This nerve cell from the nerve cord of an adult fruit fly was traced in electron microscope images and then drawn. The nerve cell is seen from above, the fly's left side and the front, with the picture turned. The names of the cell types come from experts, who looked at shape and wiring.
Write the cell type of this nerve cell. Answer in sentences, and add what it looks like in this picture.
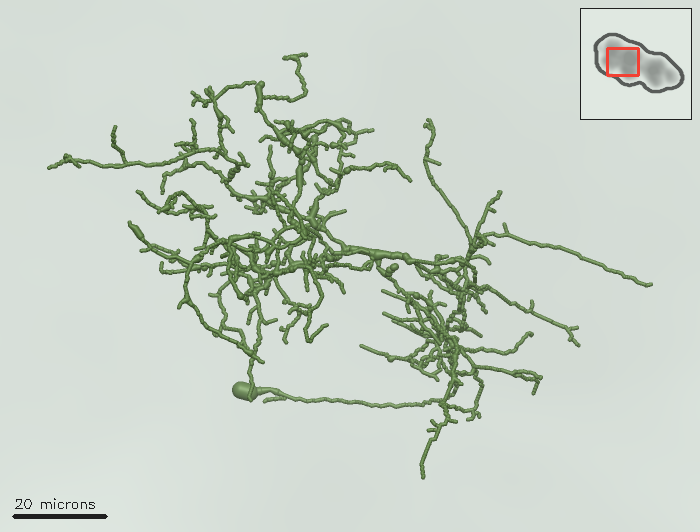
It is of cell type IN00A055. Its broad class is nerve-cord intrinsic neuron. By the scale bar it is about 130 microns wide in this view. More than a hundred branch ends can be seen.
